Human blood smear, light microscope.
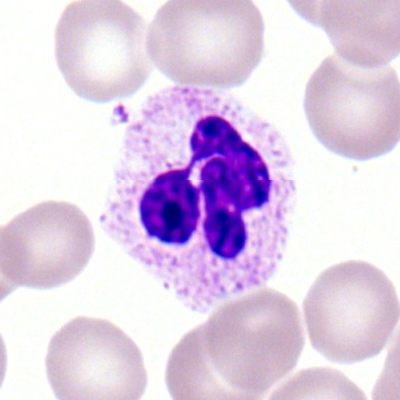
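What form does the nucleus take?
It is split into several separate lobes.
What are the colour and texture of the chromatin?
Dark purple and coarsely clumped.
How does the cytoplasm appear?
Plentiful and pale pink, filled with fine lilac granules.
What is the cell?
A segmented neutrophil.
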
